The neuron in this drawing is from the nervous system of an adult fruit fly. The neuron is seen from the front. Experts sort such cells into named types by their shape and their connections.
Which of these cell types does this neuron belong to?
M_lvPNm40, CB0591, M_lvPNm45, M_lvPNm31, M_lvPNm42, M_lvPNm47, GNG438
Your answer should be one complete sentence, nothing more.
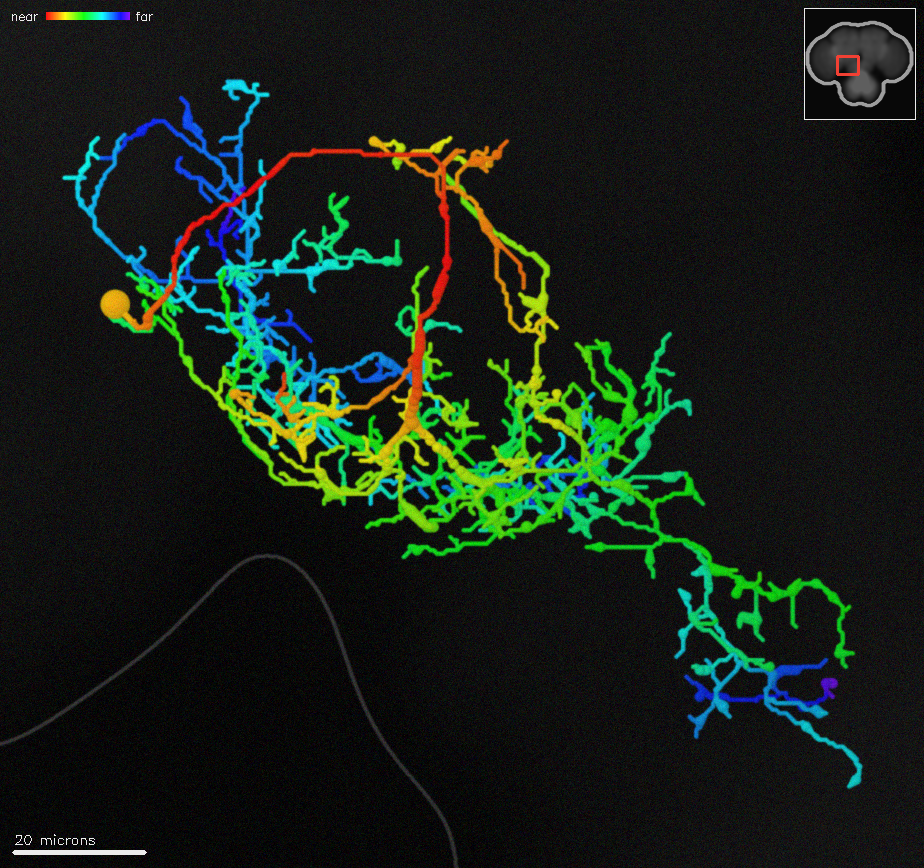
Included in the cell type CB0591 is this neuron.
